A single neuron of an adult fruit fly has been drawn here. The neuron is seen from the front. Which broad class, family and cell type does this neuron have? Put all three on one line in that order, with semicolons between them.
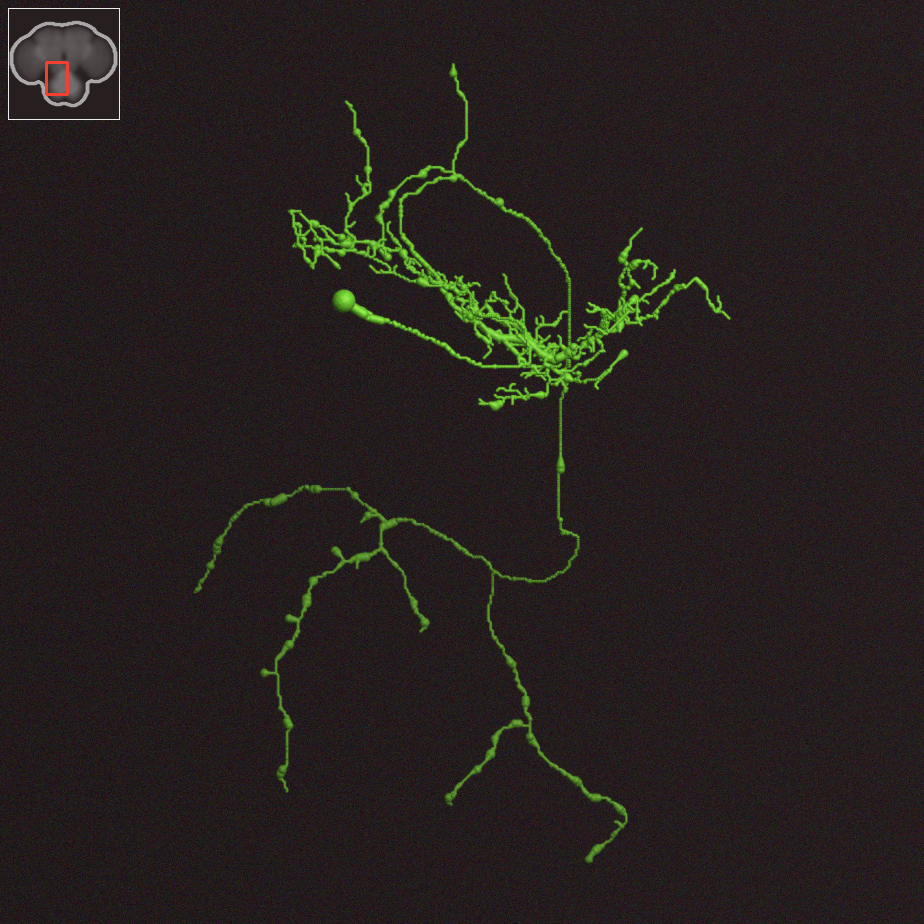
descending neuron; hemilineage MX12; DNge019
